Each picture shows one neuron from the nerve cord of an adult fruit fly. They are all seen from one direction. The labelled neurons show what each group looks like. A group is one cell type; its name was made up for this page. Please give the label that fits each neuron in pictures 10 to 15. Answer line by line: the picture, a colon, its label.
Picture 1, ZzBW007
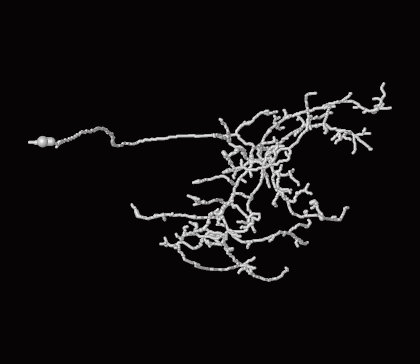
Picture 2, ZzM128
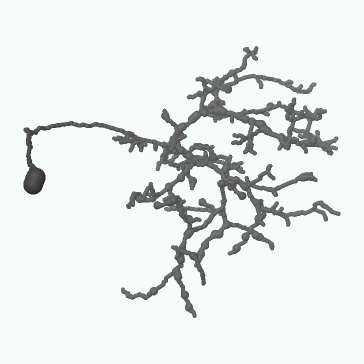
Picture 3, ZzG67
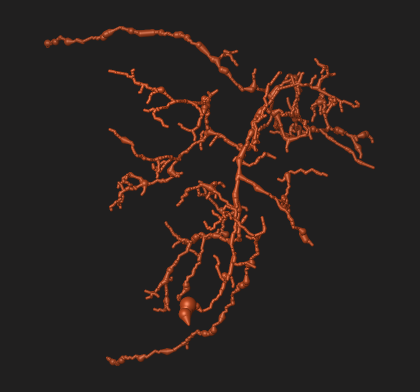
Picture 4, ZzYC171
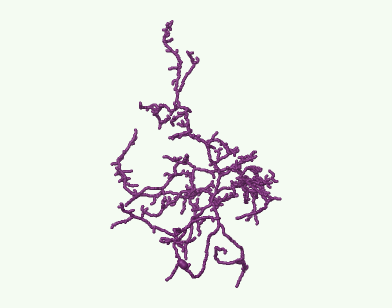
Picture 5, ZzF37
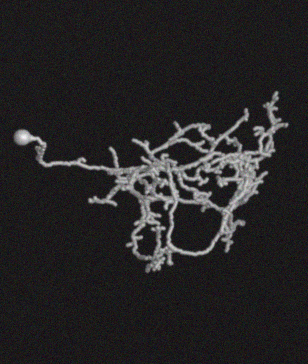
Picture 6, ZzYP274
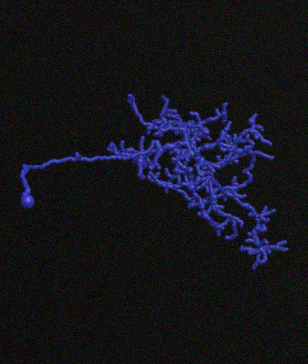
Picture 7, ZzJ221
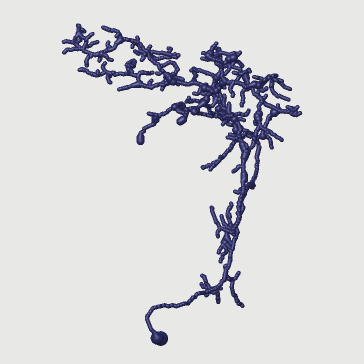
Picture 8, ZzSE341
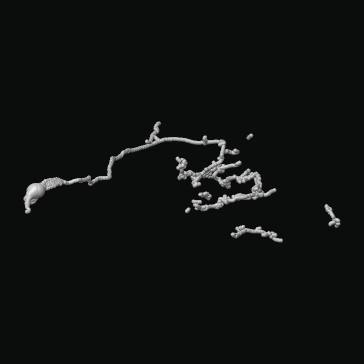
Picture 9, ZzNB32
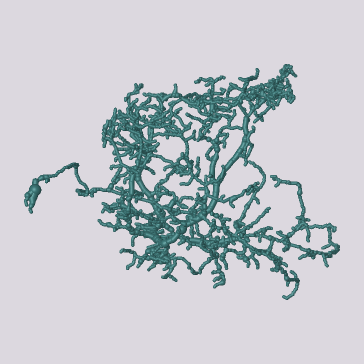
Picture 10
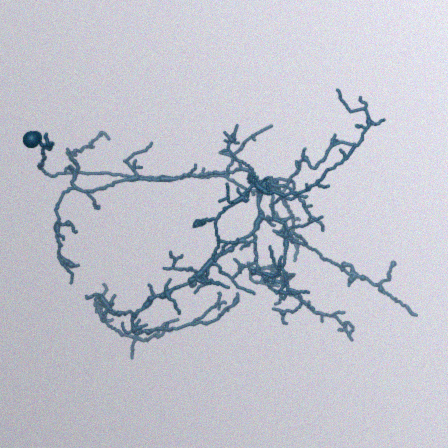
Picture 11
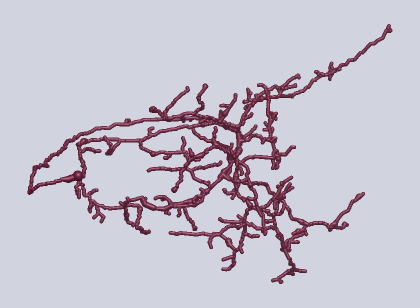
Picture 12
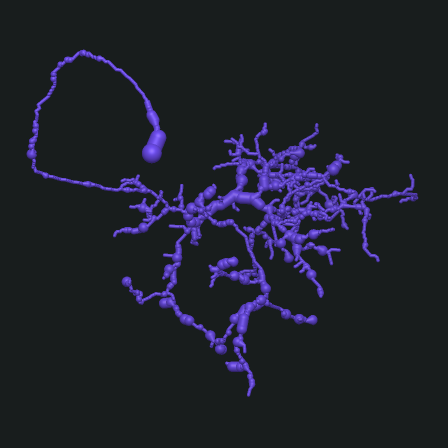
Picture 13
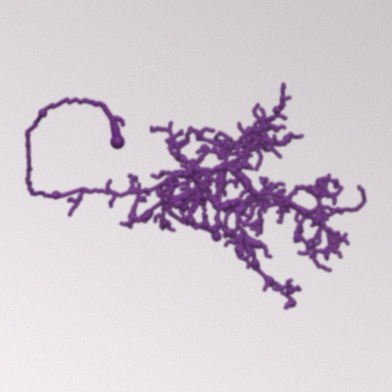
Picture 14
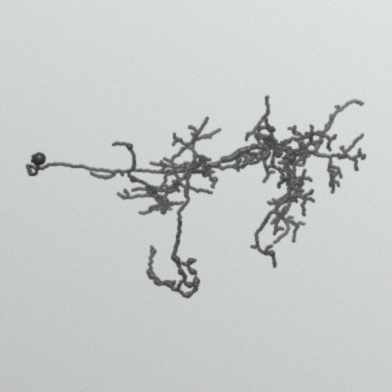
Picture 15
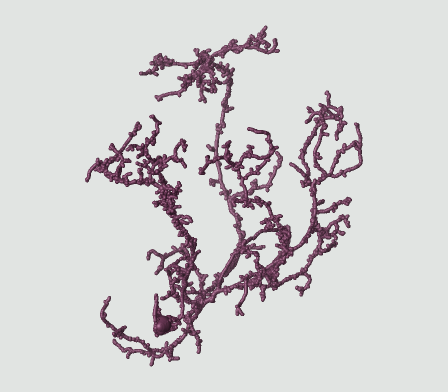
10: ZzBW007
11: ZzBW007
12: ZzM128
13: ZzYP274
14: ZzF37
15: ZzNB32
